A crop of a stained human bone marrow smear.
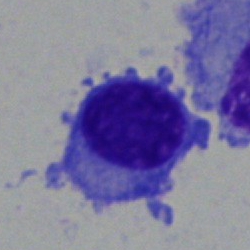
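Plasma cell, shown at the centre. Its border is irregular, with many small rounded blebs projecting from it, lined up in a row along the top edge. The chromatin stains dark purple and stays fairly even, without coarse clumps. In the cytoplasm, no distinct granules appear.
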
